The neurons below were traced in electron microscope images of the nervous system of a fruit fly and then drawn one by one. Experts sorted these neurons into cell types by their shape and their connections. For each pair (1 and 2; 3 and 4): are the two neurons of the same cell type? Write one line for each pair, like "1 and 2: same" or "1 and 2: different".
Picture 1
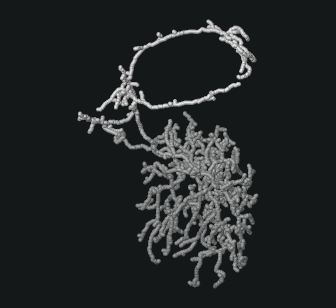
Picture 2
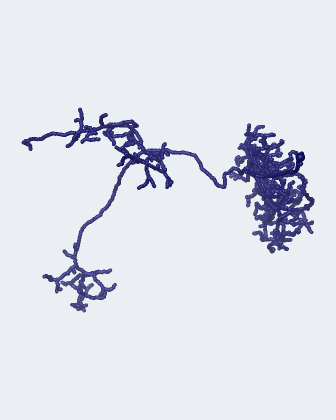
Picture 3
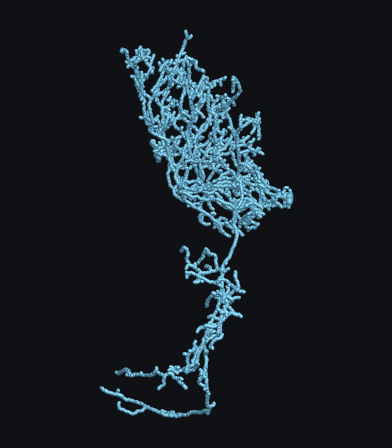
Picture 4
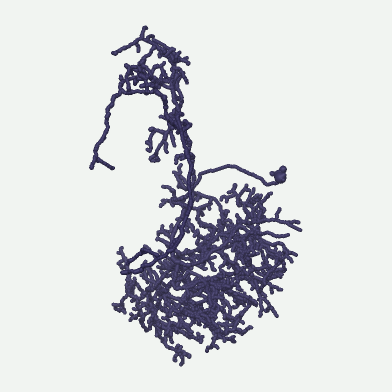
1 and 2: different
3 and 4: same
